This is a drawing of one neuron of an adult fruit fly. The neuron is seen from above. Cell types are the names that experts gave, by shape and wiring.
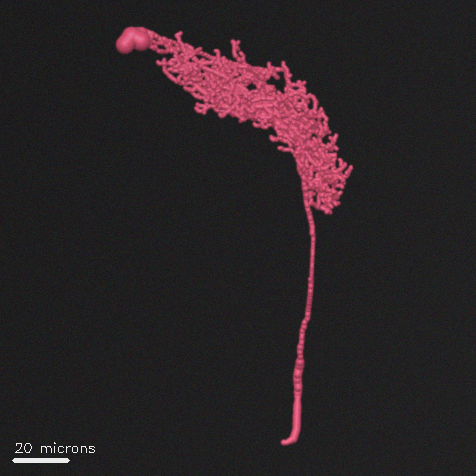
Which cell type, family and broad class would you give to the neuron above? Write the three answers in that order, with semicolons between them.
GNG653; hemilineage LB12; motor neuron of the brain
